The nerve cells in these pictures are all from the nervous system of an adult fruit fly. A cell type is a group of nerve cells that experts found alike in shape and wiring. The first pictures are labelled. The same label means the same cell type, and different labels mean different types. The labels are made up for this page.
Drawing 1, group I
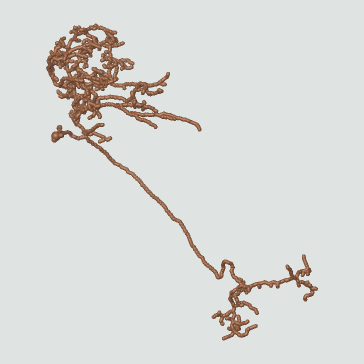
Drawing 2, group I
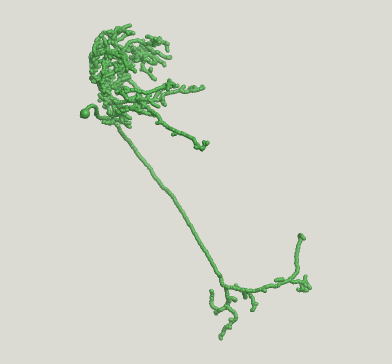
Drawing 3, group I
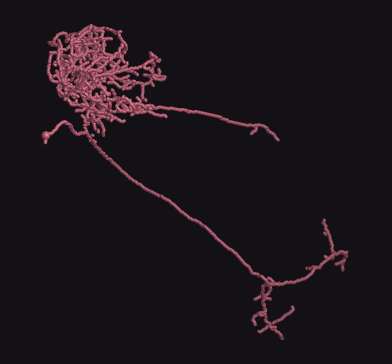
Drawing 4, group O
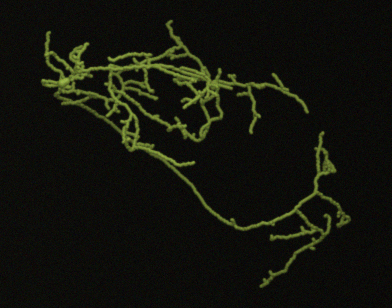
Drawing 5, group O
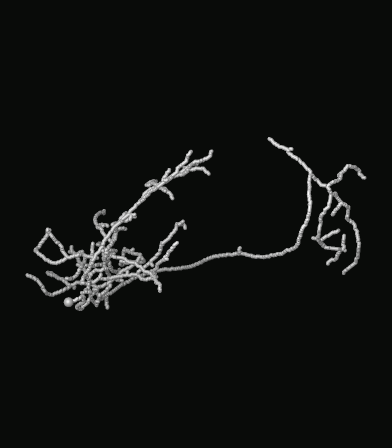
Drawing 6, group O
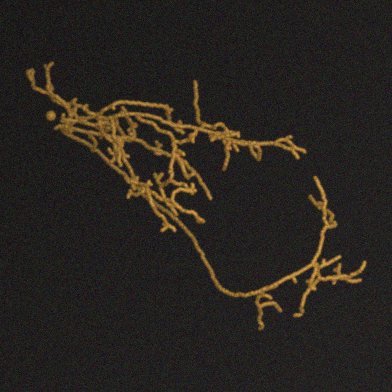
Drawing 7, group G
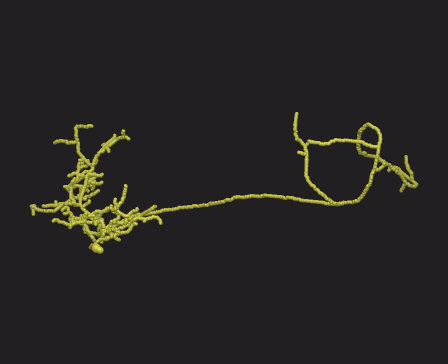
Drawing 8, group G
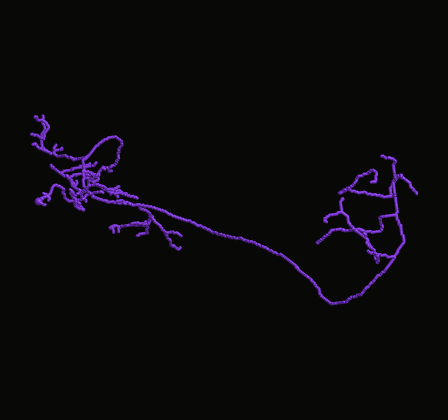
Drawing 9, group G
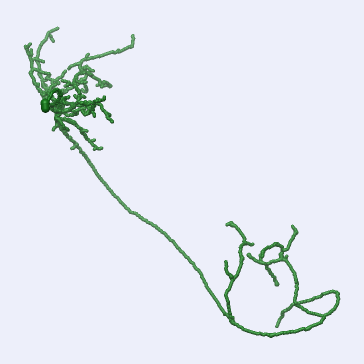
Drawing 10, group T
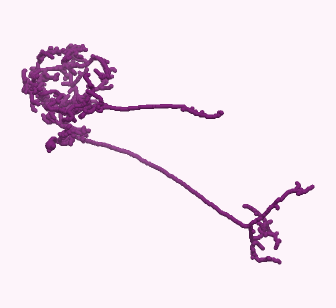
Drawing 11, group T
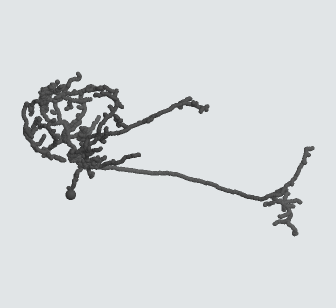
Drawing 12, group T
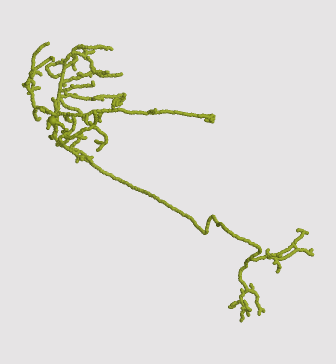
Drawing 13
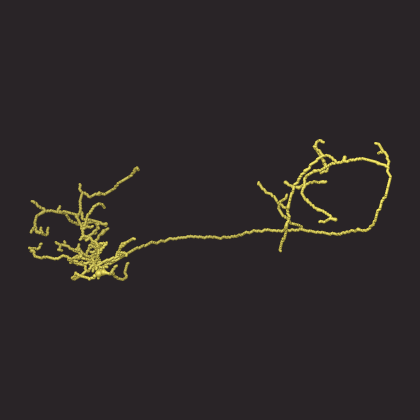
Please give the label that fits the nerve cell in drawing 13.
group G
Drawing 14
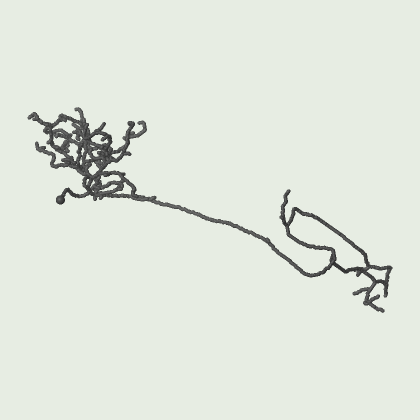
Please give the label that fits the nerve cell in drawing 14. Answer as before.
group G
